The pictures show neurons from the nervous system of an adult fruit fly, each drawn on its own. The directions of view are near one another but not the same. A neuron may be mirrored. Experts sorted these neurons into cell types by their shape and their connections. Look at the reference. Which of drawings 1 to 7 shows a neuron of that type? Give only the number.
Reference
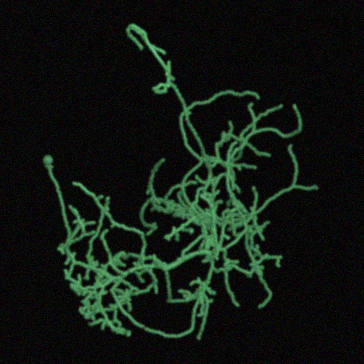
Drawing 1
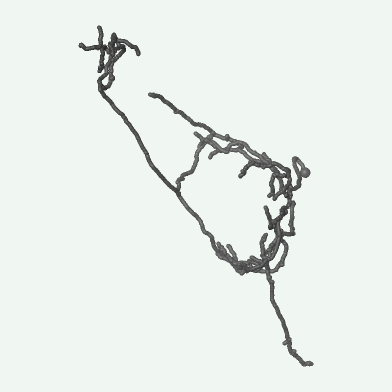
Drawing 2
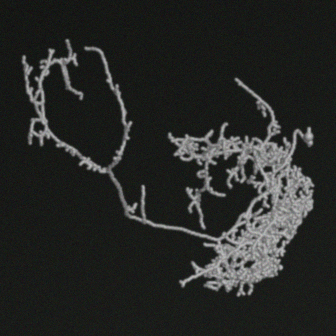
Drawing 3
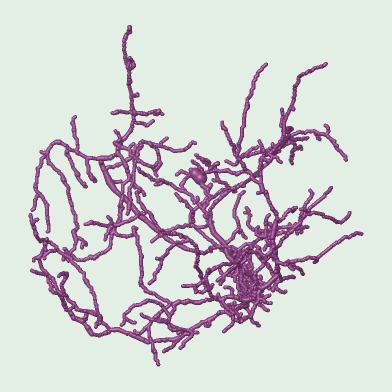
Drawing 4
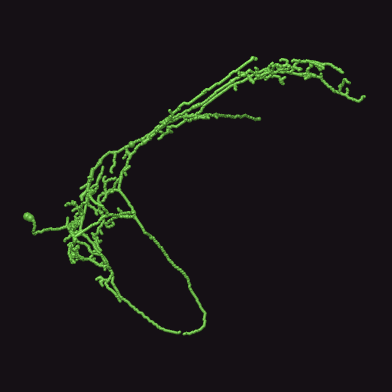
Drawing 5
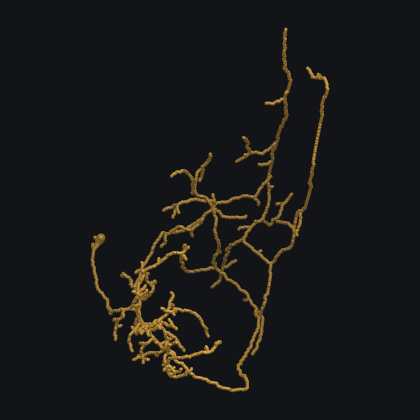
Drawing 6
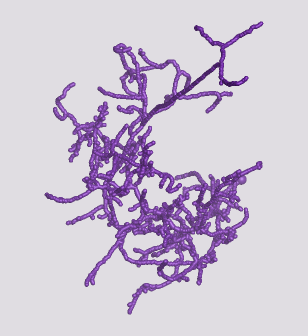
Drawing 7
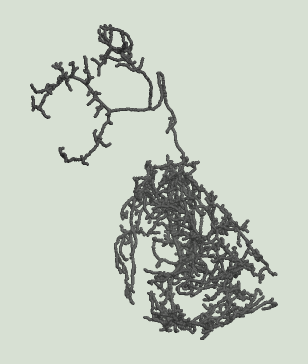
6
